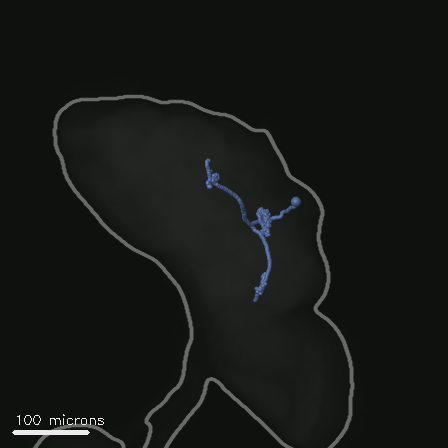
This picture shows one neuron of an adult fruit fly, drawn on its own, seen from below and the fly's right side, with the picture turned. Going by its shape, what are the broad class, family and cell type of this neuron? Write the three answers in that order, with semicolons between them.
central-brain intrinsic neuron; hemilineage AOTUv3_ventral; LAL087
